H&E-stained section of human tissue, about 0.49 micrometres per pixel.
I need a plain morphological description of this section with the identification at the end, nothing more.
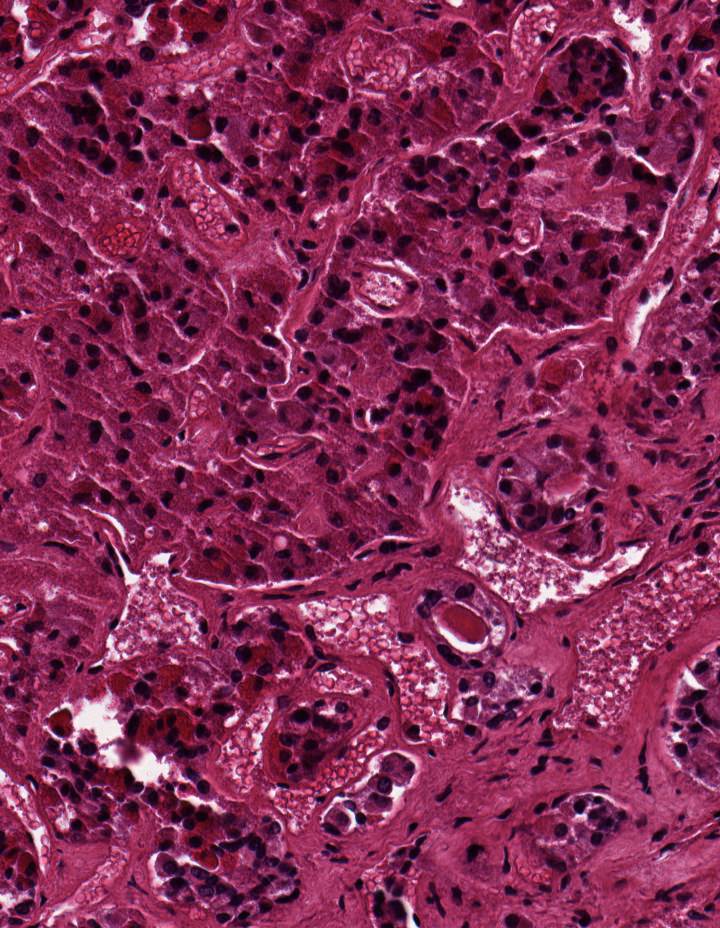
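Upper two thirds of field: polygonal cells in broad sheets and nests, divided by thin fibrous septa. Main cells: abundant granular eosinophilic cytoplasm, deep red in many. Most main cells carry a single round, dark nucleus. Lower right: dense pink fibrous stroma with scattered spindle-shaped nuclei. Tissue: pituitary.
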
